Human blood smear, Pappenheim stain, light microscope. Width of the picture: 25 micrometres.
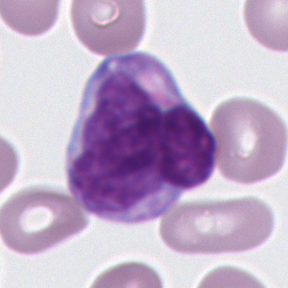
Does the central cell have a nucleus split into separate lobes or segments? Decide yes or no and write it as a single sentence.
Yes, separate lobes or segments make up the nucleus of this cell.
